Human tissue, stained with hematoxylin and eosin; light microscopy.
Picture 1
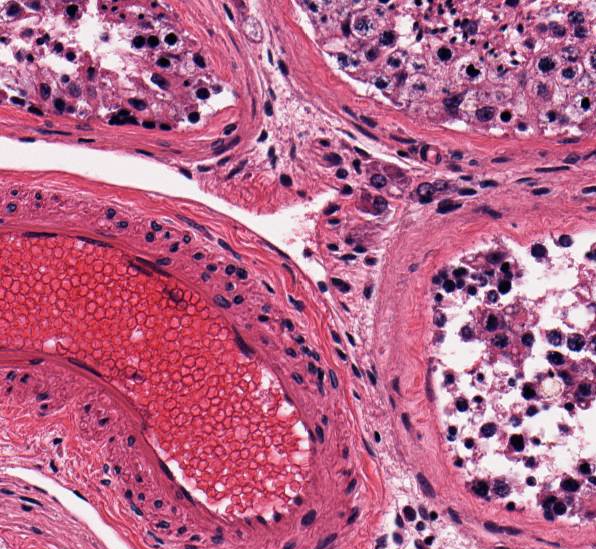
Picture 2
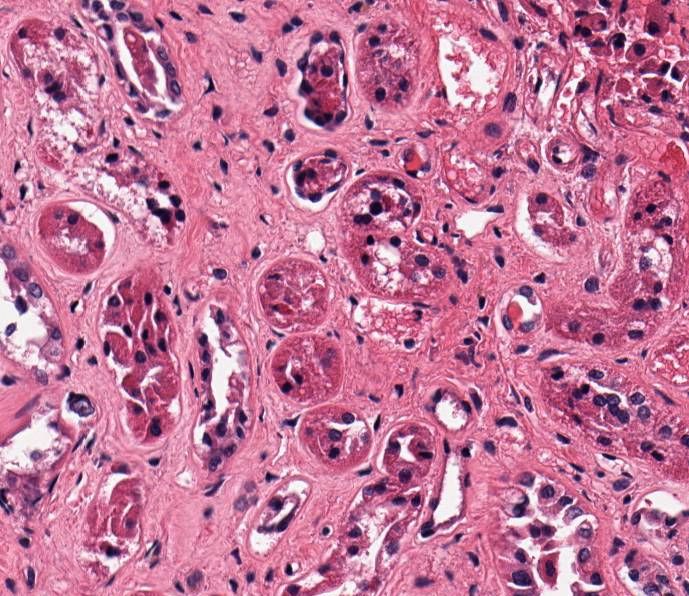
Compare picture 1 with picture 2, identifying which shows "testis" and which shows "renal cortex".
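Testis appears in picture 1 and renal cortex in picture 2. Picture 1 shows cut profiles of several rounded tubular units at top and right, with a large blood-filled vessel at lower left. The units are filled with several layers of rounded cells with dark round nuclei rather than a single lining layer around an open lumen. At the right edge, one unit has loosely scattered rounded cells with white spaces between them. Small clusters of polygonal cells with pink cytoplasm and round nuclei lie in the central stroma between the units. In picture 2, closely set rounded and oval tubular profiles, mostly in cross-section, fill the field, separated by stroma. A single layer of cuboidal epithelial cells lines the tubules; most lining cells have abundant, granular, pink cytoplasm, but some tubules, especially at left and upper centre, have cells with pale, finely vacuolated cytoplasm.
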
